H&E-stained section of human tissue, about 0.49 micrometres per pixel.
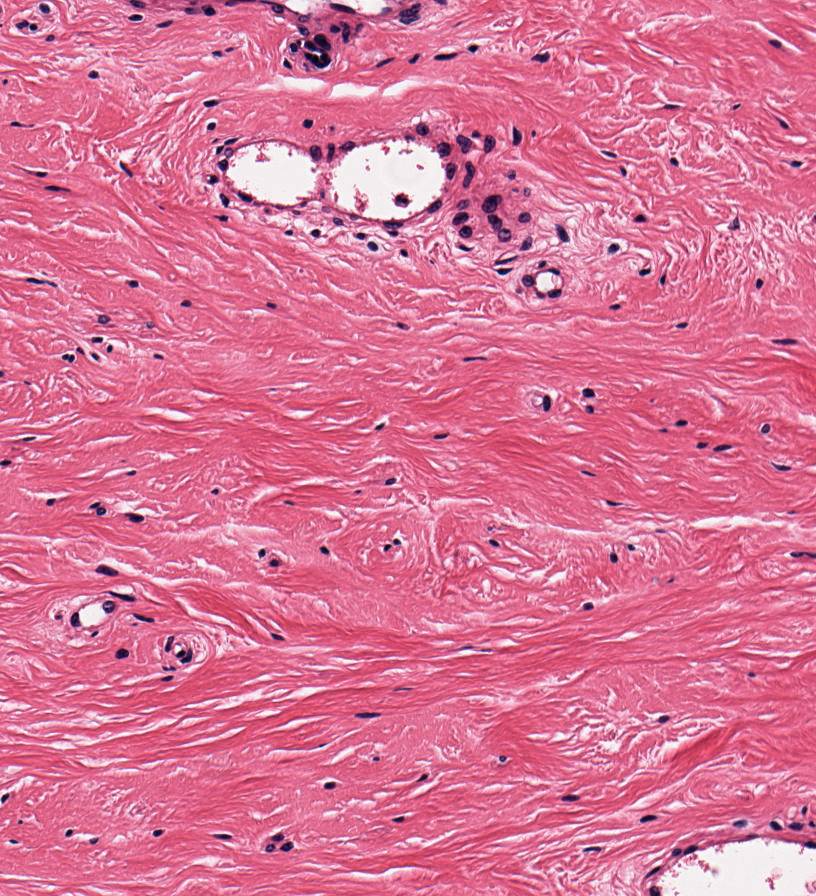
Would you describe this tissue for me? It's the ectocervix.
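Wavy collagen bundles, running mainly side to side. Sparse cells: small, dark, slender nuclei lying singly between bundles. Two vessels at top, lumina white and nearly empty. Near left edge, lower half: small round vessel, open white lumen.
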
